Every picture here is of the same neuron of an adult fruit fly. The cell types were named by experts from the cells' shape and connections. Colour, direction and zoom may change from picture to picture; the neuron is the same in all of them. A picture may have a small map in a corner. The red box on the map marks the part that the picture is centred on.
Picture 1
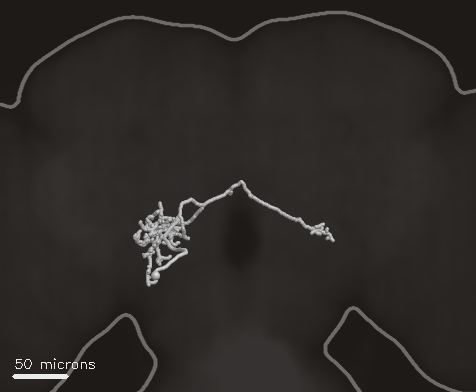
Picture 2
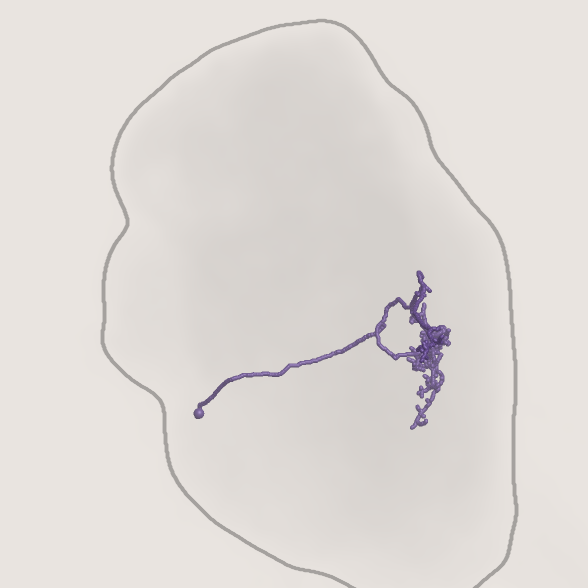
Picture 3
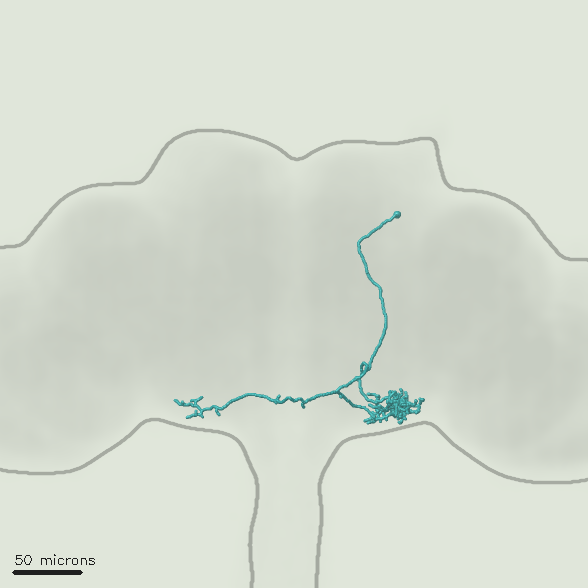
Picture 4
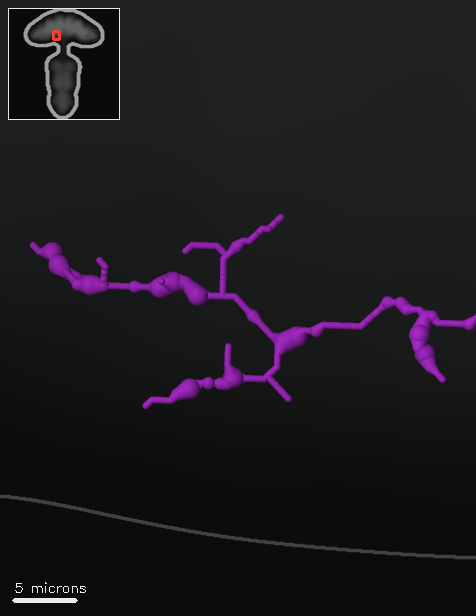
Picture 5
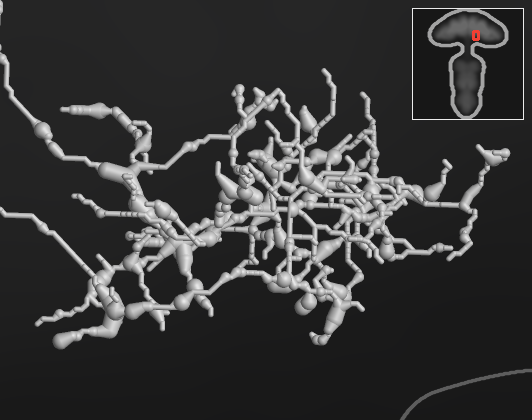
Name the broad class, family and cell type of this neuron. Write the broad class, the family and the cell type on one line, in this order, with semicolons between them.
central-brain intrinsic neuron; hemilineage LALv1_ventral; CB1792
